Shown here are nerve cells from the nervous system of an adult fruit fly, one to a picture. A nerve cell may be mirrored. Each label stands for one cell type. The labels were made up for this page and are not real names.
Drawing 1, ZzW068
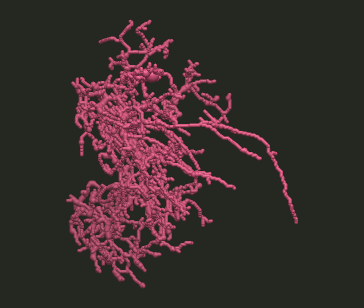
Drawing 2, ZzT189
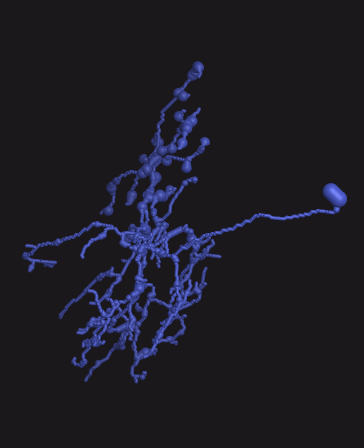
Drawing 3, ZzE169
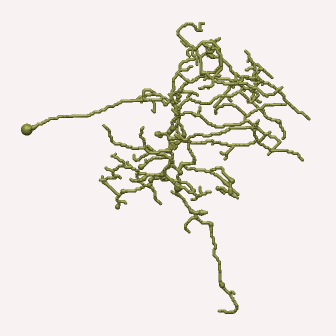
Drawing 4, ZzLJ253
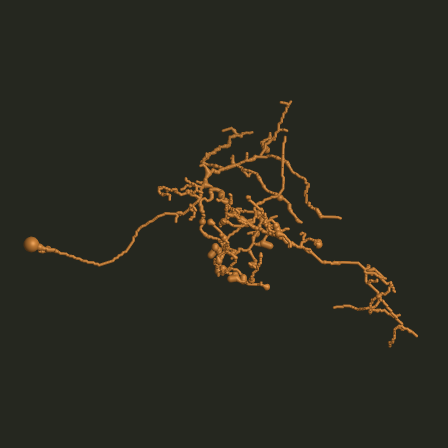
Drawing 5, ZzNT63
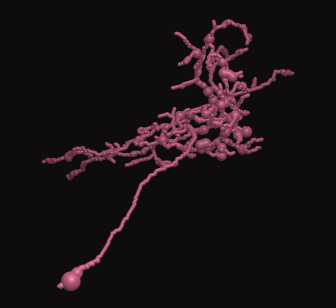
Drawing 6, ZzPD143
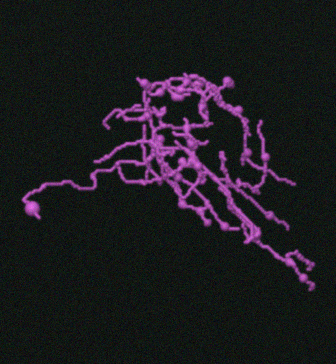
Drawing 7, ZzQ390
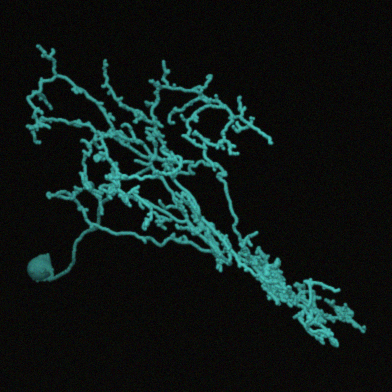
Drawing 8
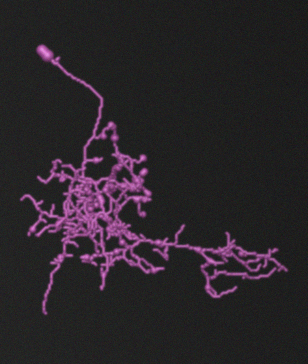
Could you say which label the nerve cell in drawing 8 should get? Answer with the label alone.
ZzLJ253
